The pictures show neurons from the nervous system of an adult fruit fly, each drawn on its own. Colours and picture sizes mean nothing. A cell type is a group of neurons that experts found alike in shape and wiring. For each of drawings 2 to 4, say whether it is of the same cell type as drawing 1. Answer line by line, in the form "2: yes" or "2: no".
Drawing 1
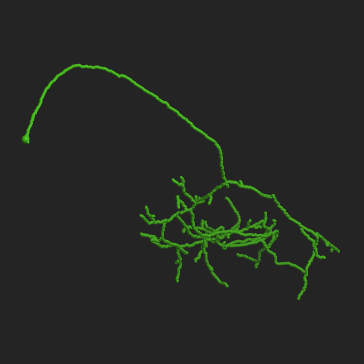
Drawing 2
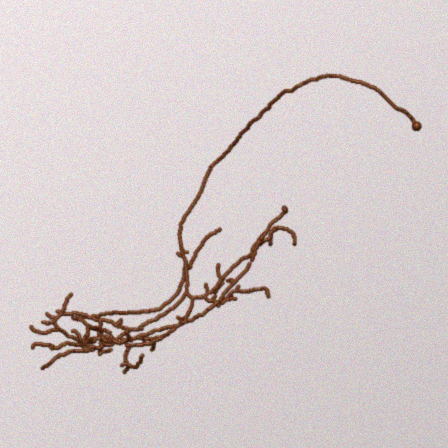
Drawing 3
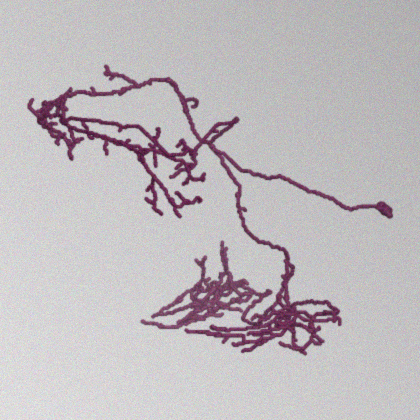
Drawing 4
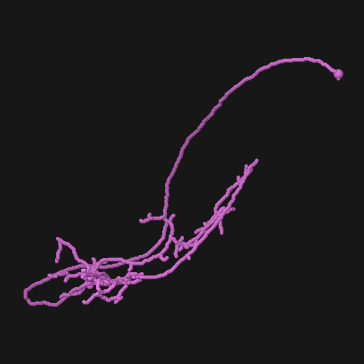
2: yes
3: no
4: yes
